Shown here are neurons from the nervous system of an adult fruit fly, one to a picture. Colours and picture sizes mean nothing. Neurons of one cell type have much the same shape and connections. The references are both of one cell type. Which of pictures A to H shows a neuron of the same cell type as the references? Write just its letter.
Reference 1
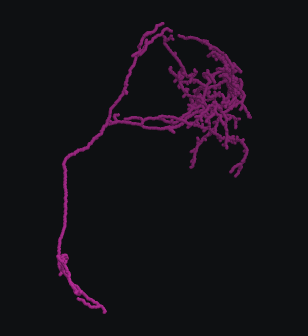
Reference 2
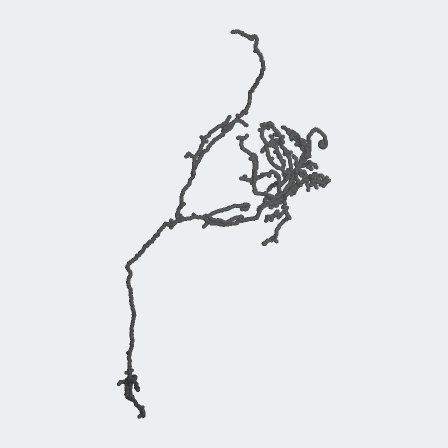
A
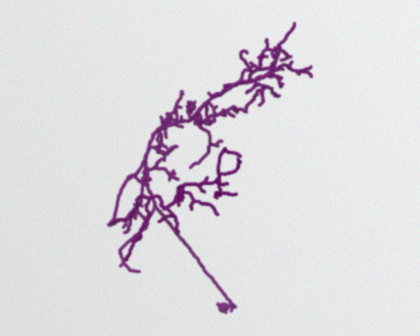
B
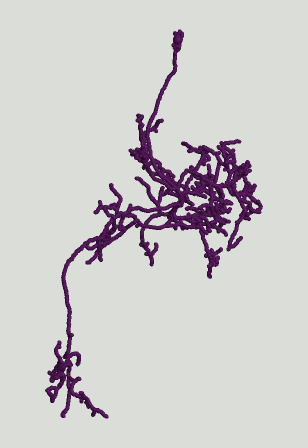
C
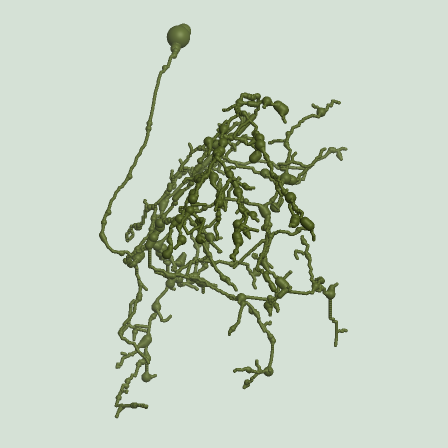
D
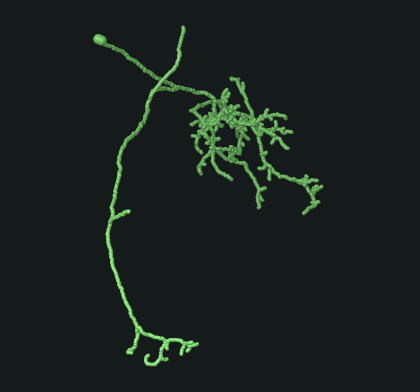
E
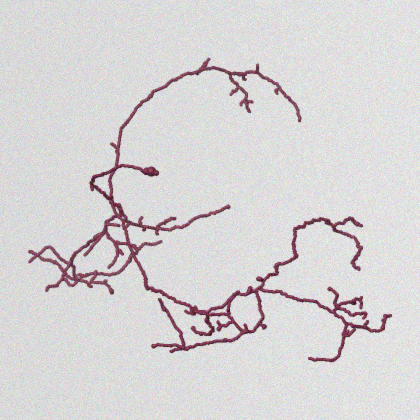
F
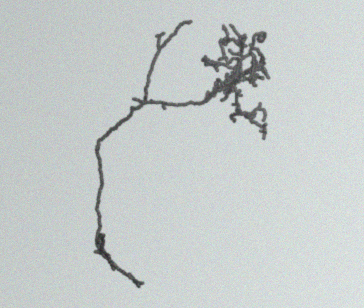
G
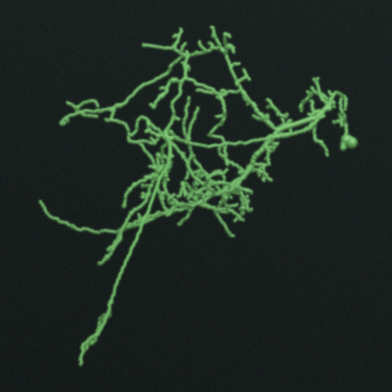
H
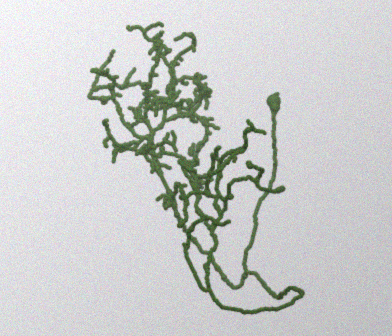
F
